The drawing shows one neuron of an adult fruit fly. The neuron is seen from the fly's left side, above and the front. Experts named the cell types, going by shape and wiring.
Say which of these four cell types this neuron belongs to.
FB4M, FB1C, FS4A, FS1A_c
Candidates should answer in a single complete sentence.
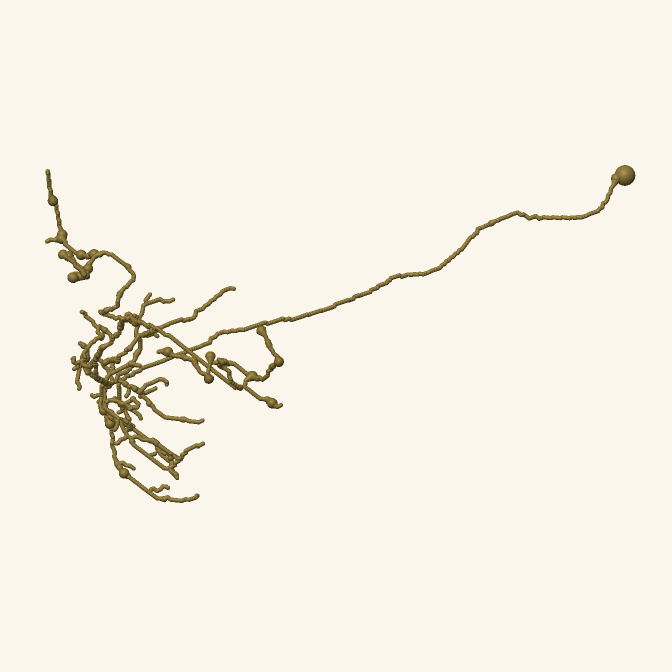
This neuron has been assigned cell type FS1A_c.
